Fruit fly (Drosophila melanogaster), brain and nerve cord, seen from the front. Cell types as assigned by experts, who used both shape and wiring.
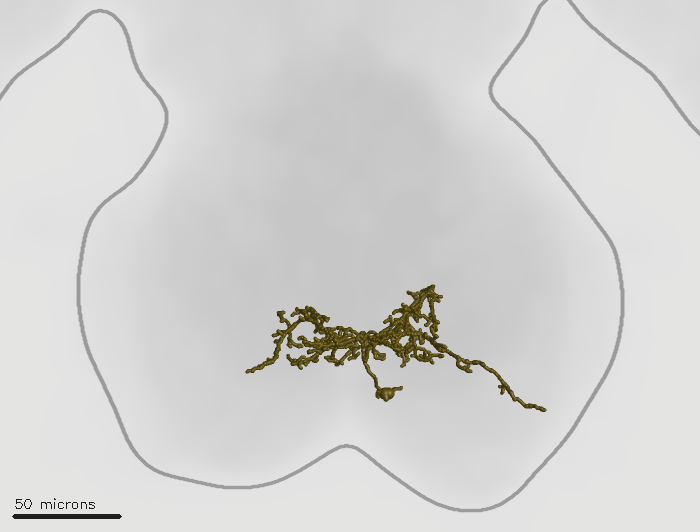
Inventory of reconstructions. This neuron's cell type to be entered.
IN00A026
